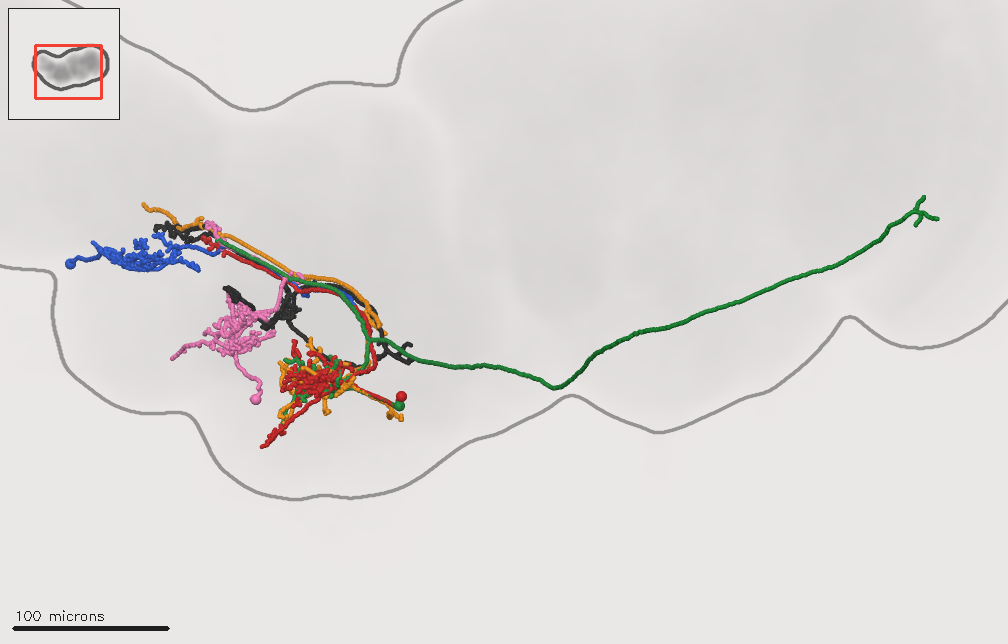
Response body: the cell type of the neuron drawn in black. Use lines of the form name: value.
cell type: IN10B057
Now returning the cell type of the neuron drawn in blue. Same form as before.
cell type: IN10B050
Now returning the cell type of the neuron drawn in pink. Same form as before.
cell type: IN10B058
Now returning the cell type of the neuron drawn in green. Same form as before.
cell type: AN10B048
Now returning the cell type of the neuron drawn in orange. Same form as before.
cell type: IN10B055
